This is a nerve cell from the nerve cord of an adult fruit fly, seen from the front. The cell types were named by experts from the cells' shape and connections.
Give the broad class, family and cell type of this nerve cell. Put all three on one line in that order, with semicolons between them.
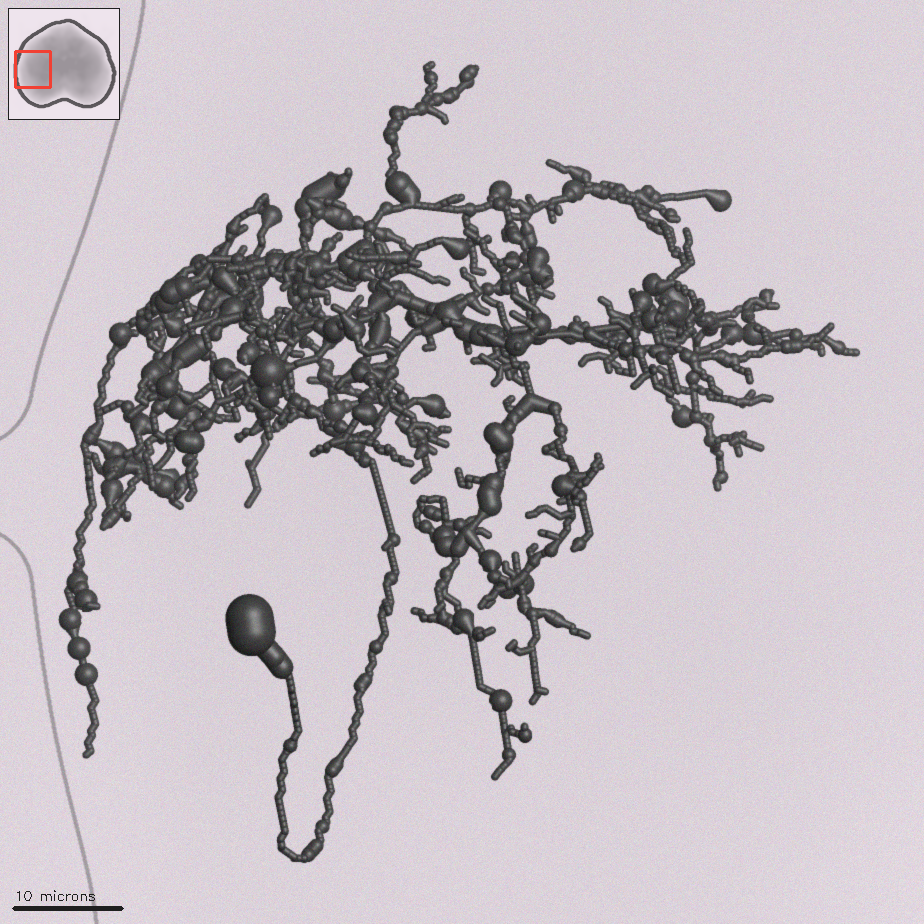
nerve-cord intrinsic neuron; hemilineage 08A; IN08A029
